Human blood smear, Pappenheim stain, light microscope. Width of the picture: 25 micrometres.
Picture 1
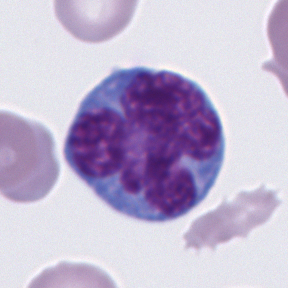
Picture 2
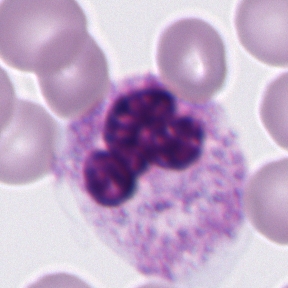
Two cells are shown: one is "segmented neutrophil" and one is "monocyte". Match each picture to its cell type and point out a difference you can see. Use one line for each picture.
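Picture 1 shows a monocyte: No granules are visible in the cytoplasm.
Picture 2 shows a segmented neutrophil: Many small violet granules are scattered throughout the cytoplasm.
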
